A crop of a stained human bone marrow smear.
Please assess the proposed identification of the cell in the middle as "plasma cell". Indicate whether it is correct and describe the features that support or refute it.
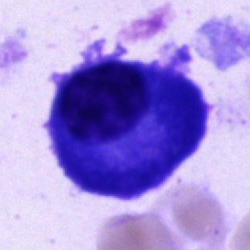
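Plasma cell is a fitting name for this cell. The deciding feature is the cytoplasm, which is deep blue.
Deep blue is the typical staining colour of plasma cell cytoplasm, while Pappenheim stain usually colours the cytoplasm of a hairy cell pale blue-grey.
The projections also count against hairy cell, being small purple blebs from the upper edge of the cell.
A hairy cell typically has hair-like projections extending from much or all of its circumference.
Otherwise, the outline is roughly round with an irregular, bumpy edge, the nucleus lies off-centre toward the upper left, and the plentiful cytoplasm forms a broad rim below and to the right of the nucleus, with no granules visible.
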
